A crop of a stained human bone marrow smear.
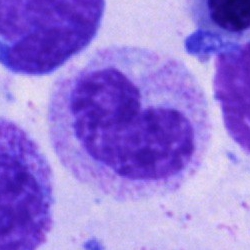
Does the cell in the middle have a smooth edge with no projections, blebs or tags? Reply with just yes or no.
Yes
